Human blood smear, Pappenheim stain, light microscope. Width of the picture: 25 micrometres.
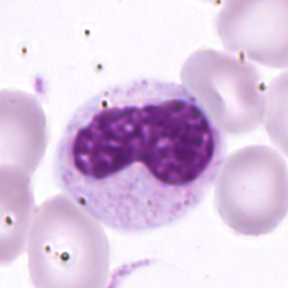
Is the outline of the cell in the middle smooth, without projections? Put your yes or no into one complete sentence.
Yes, a smooth outline without projections belongs to this cell.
